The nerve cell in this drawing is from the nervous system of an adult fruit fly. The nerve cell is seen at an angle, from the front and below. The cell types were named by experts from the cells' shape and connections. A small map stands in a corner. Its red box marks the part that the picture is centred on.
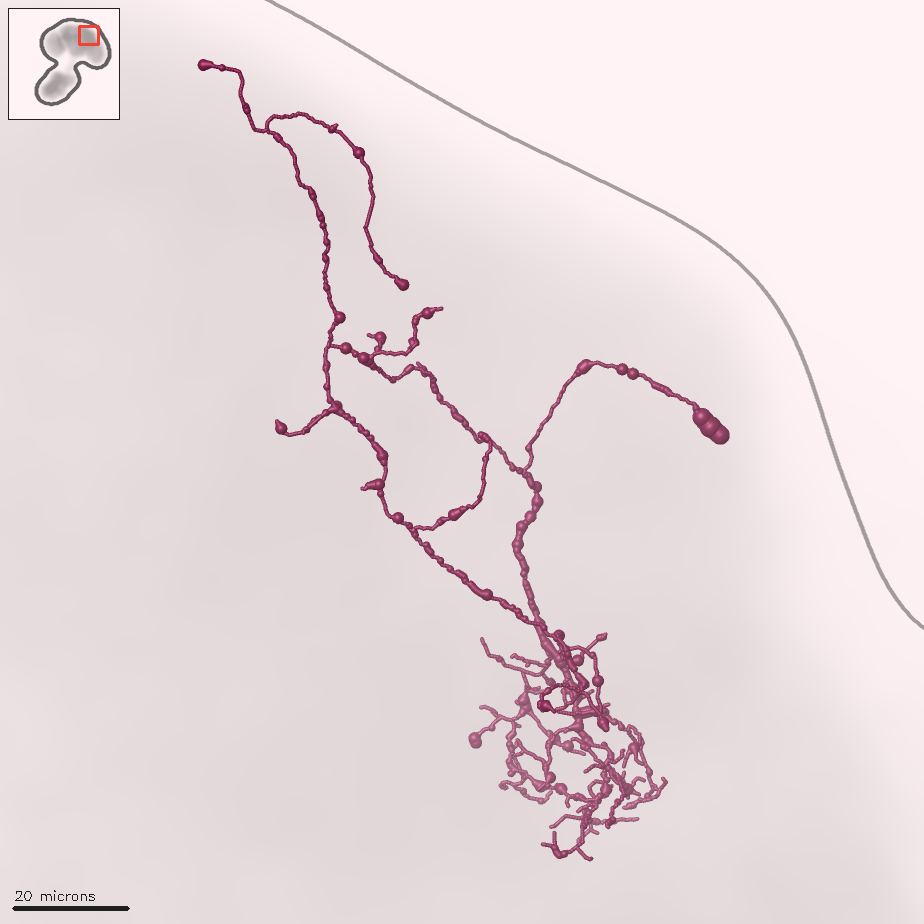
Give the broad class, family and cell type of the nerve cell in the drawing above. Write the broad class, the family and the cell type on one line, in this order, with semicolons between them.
central-brain intrinsic neuron; hemilineage SLPad1_anterior; LH001m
